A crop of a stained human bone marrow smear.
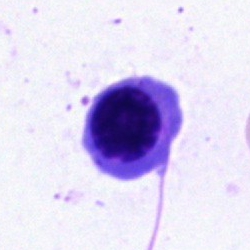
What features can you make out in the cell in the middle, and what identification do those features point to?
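Off-centre toward the upper left of the cell sits the nucleus, its chromatin dark purple and coarsely clumped. The cytoplasm shows neither granules nor vacuoles. This is an erythroblast.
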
